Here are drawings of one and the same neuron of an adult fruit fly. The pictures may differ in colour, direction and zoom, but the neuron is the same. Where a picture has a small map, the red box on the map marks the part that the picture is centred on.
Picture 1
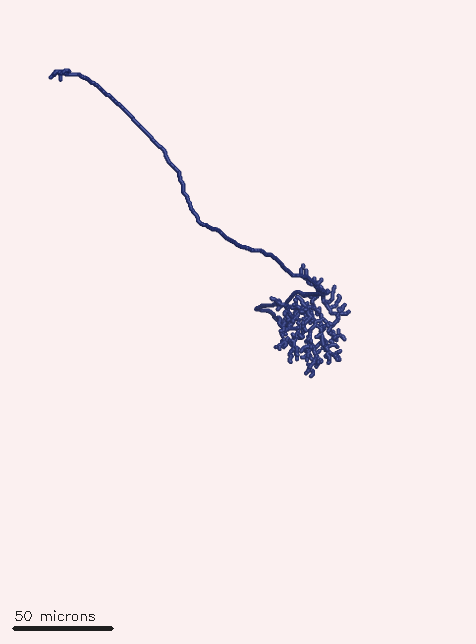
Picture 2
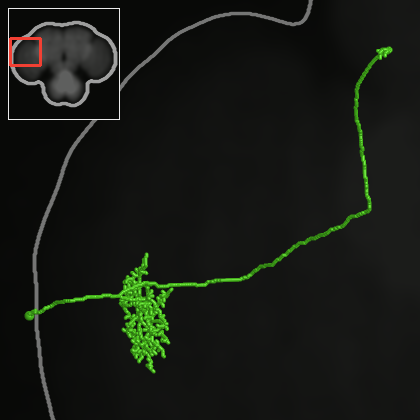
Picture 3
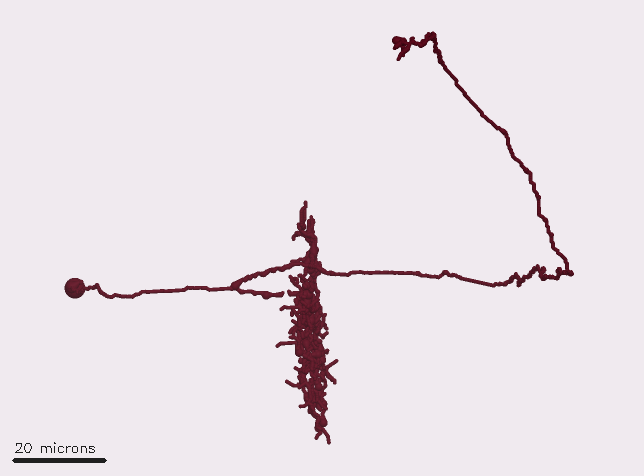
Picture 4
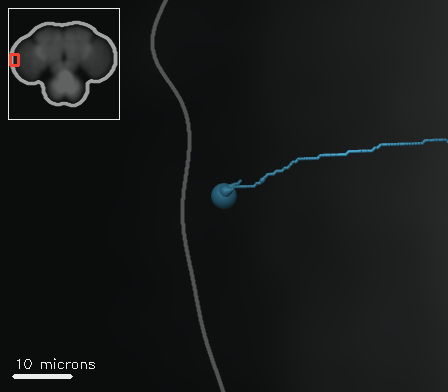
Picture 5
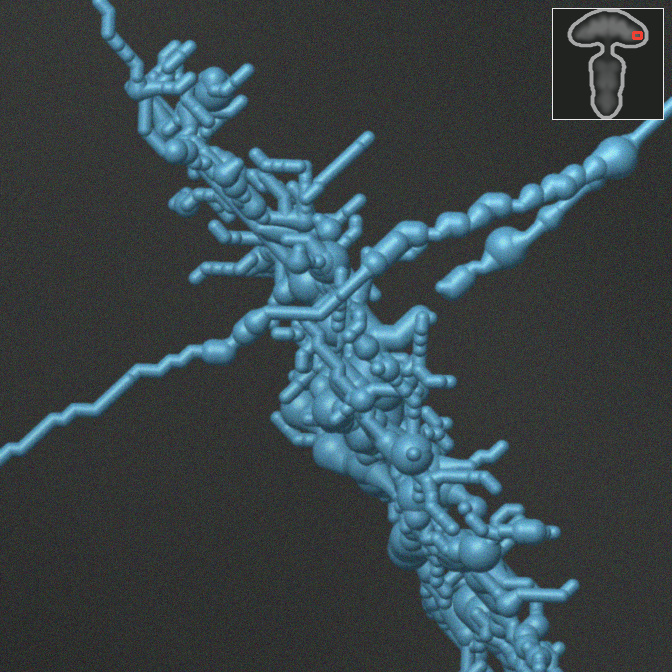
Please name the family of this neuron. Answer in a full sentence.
The family is MeTu.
